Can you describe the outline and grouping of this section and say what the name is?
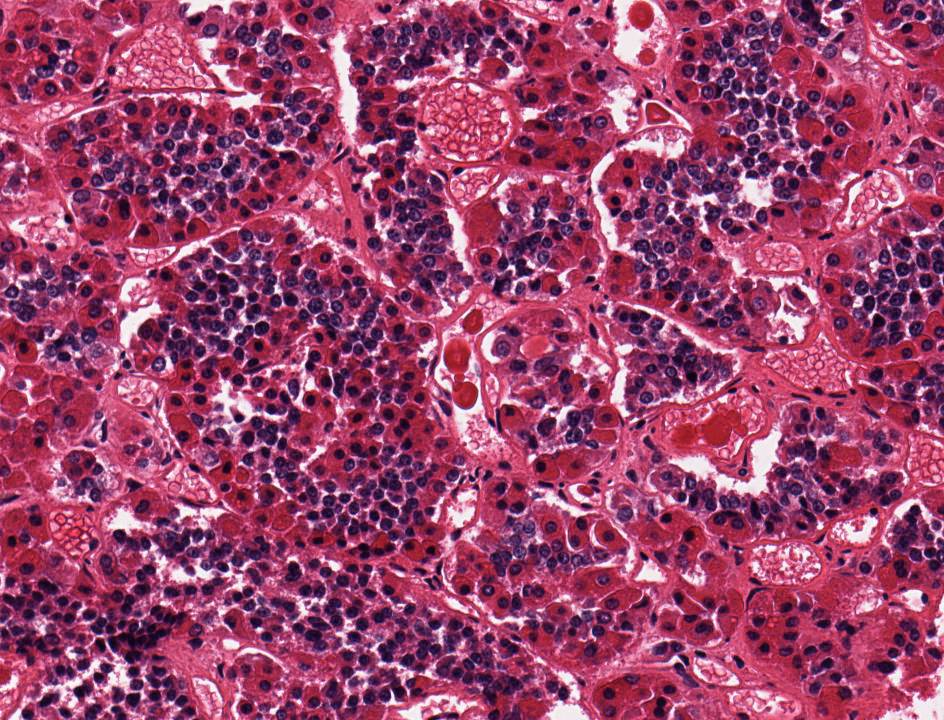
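Across the whole field the cells sit in rounded nests and cords, split up by thin pink fibrous septa. Many have plenty of deep red cytoplasm and a single round nucleus. Others crowd together in large groups, with scant pale purple cytoplasm and round dark nuclei. Near the centre, red blood cells lie in thin-walled vessels within the septa. This section is pituitary.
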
